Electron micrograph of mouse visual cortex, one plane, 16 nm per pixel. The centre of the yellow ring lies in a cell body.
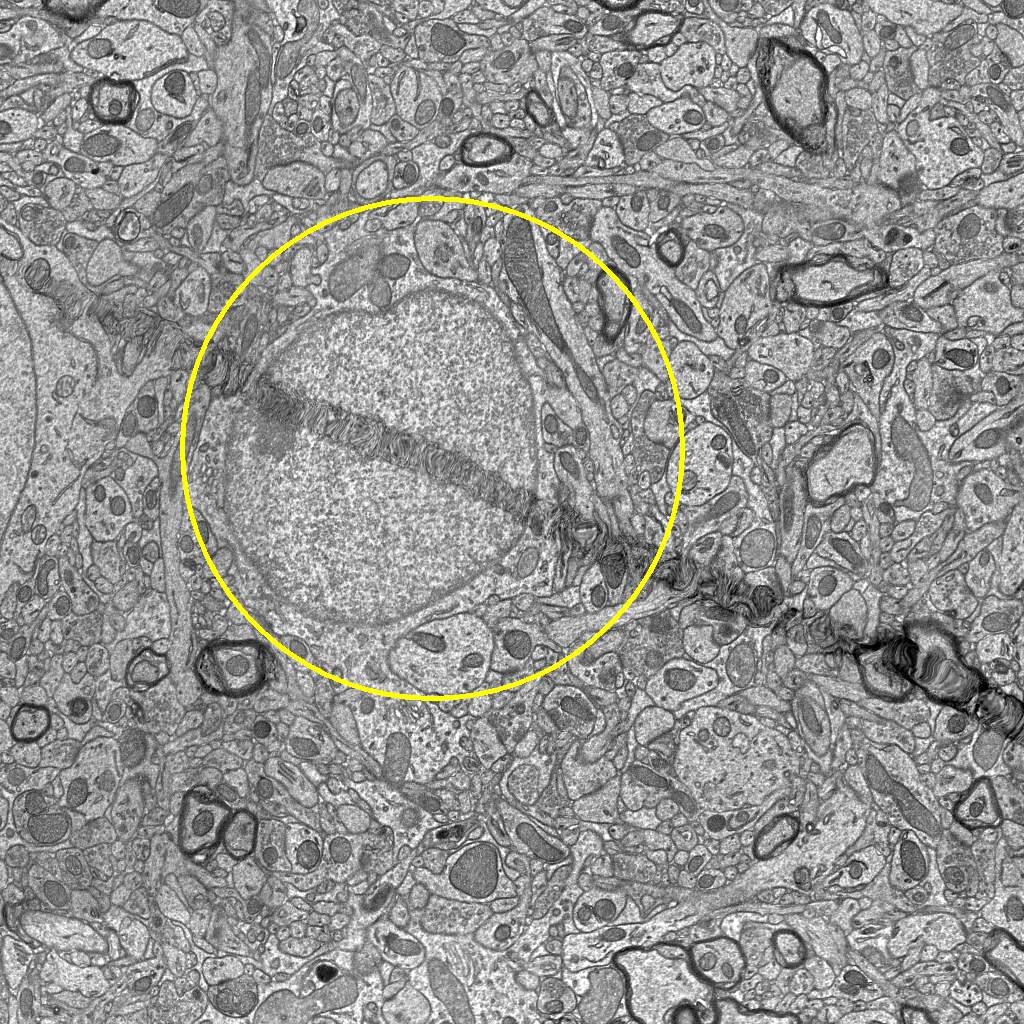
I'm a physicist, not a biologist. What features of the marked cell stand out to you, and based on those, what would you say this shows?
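The nuclear envelope dips inward at a single notch on its upper edge. The cytoplasm contains no dark dense bodies. Just outside the body, at upper right, lies a long, dark, striated mitochondrion. The marked cell is an astrocyte.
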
